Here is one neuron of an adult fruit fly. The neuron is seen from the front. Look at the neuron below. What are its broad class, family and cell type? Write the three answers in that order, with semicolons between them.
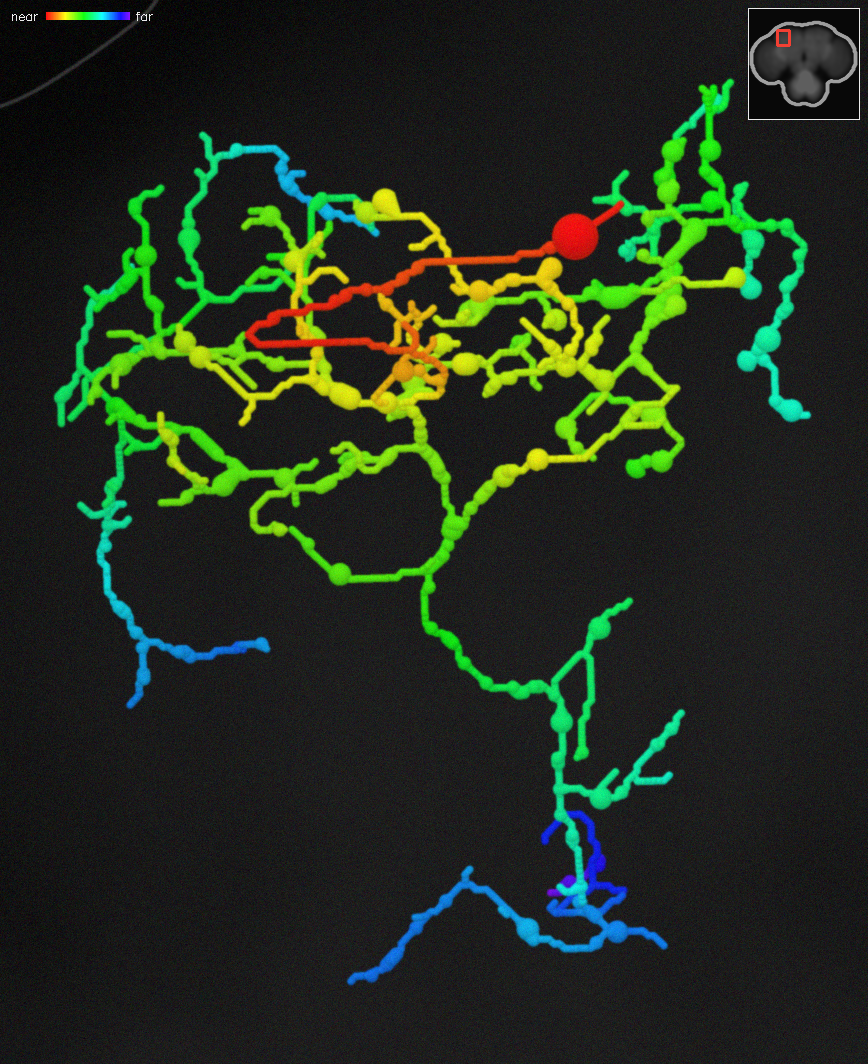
central-brain intrinsic neuron; hemilineage SLPad1_anterior; CB2285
